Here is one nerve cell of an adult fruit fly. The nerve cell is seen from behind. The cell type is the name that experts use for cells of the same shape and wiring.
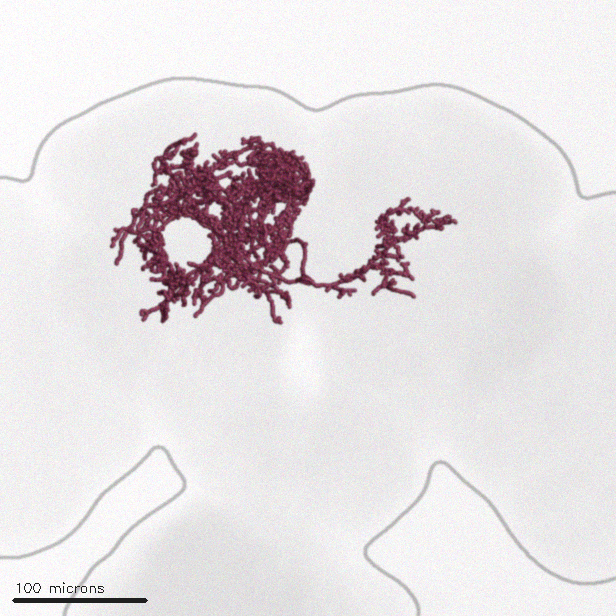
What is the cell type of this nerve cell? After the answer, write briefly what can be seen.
The cell type is CRE021. This is a central-brain intrinsic neuron. From left to right in the picture it spans about 250 microns. As drawn here it is wider than it is tall.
